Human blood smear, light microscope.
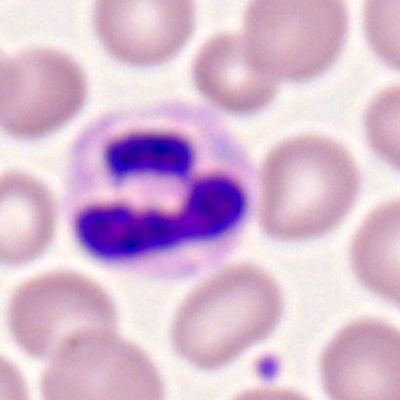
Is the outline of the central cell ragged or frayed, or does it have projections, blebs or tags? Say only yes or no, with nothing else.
No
